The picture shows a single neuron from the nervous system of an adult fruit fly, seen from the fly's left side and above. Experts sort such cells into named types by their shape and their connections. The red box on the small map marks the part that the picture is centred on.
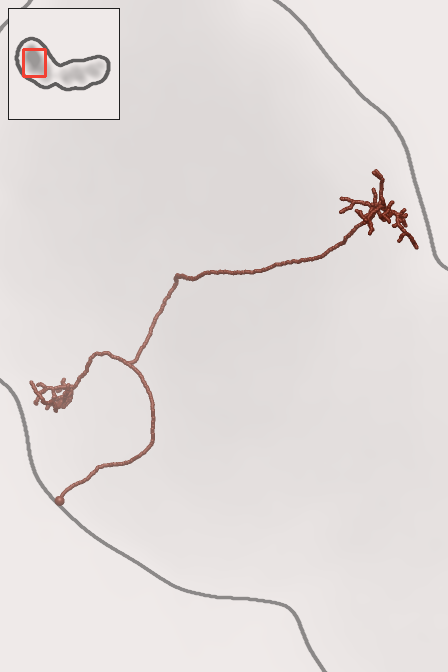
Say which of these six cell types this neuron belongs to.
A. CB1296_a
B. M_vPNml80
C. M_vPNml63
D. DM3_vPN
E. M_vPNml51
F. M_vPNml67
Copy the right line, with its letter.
A. CB1296_a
